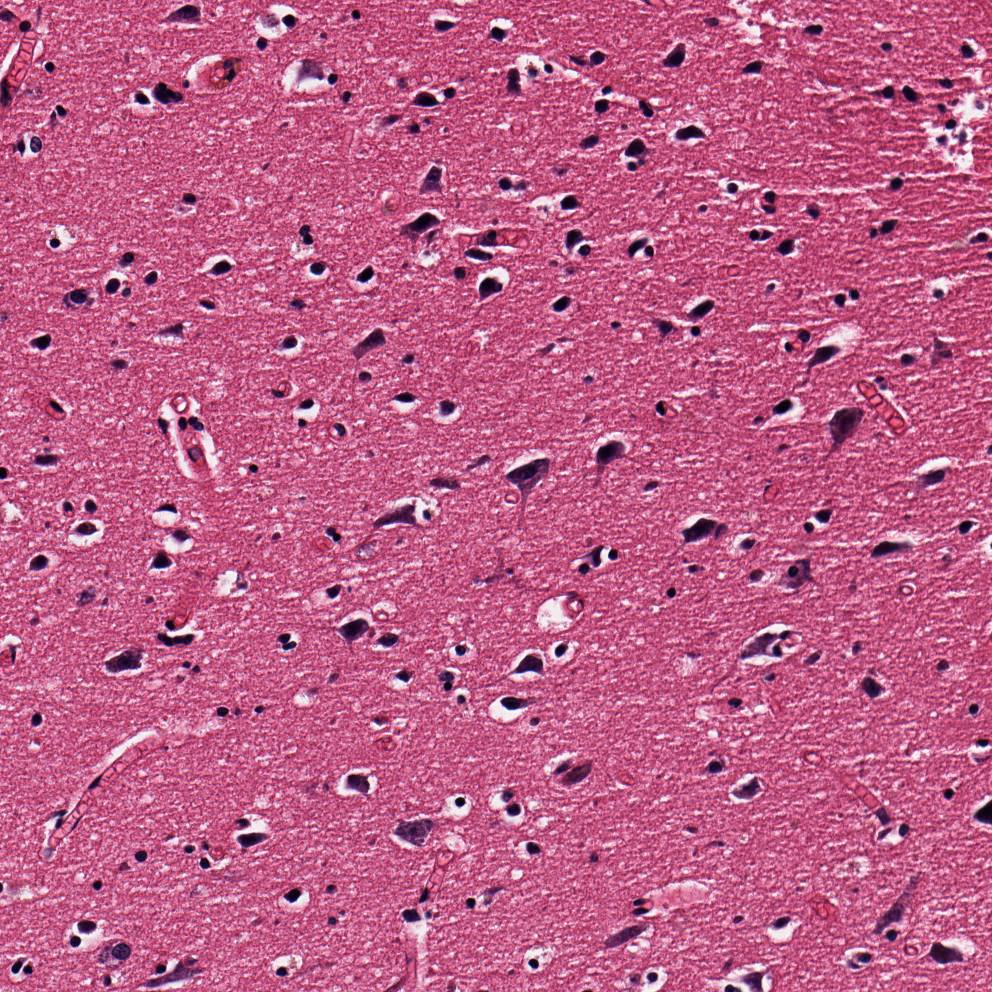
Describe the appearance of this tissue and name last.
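A finely granular pink background holds singly scattered cells, without glands, epithelium or other organised units. Larger cells with dark, angular, triangular bodies and tapering processes lie throughout, as near the centre, among evenly spread small, round, dark nuclei with scant cytoplasm. This is cerebral cortex.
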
